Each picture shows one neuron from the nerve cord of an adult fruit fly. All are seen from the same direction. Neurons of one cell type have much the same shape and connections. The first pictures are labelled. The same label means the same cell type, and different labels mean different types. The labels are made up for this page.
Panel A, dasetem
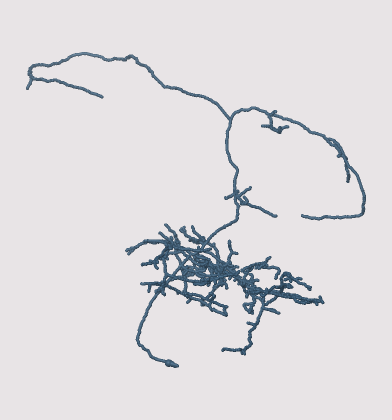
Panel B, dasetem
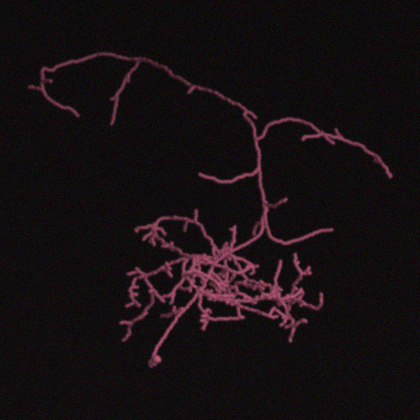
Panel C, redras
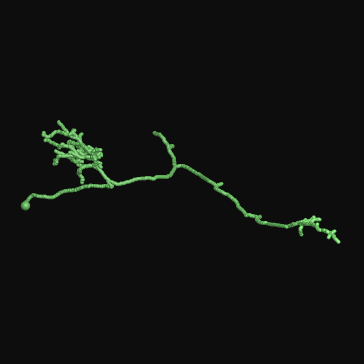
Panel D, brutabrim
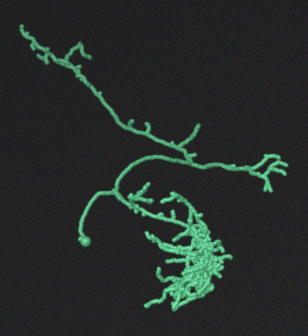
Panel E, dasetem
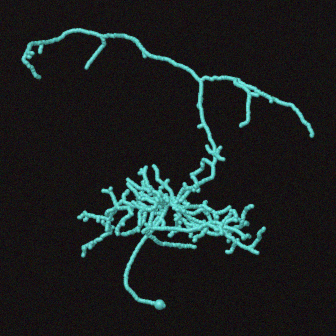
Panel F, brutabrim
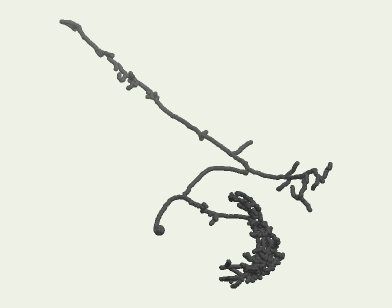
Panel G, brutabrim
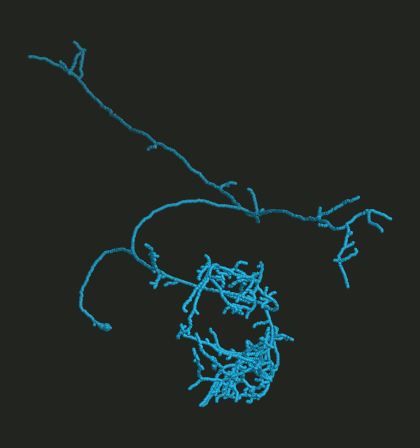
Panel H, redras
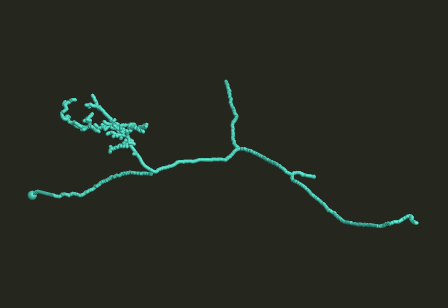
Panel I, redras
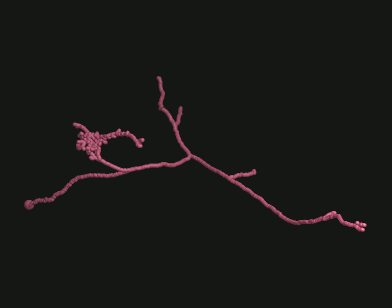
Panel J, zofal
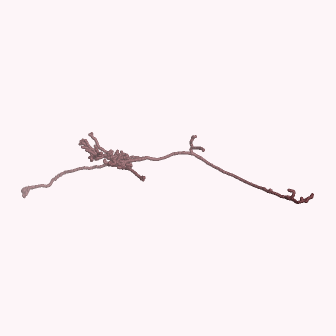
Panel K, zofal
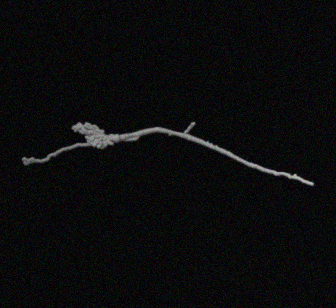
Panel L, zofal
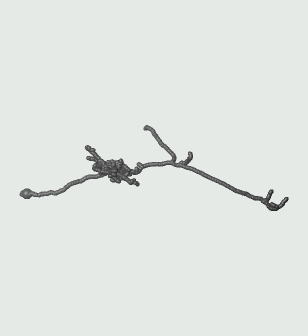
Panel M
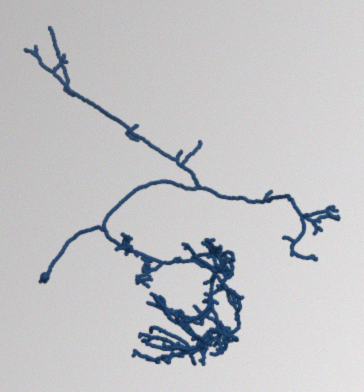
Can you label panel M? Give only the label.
brutabrim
